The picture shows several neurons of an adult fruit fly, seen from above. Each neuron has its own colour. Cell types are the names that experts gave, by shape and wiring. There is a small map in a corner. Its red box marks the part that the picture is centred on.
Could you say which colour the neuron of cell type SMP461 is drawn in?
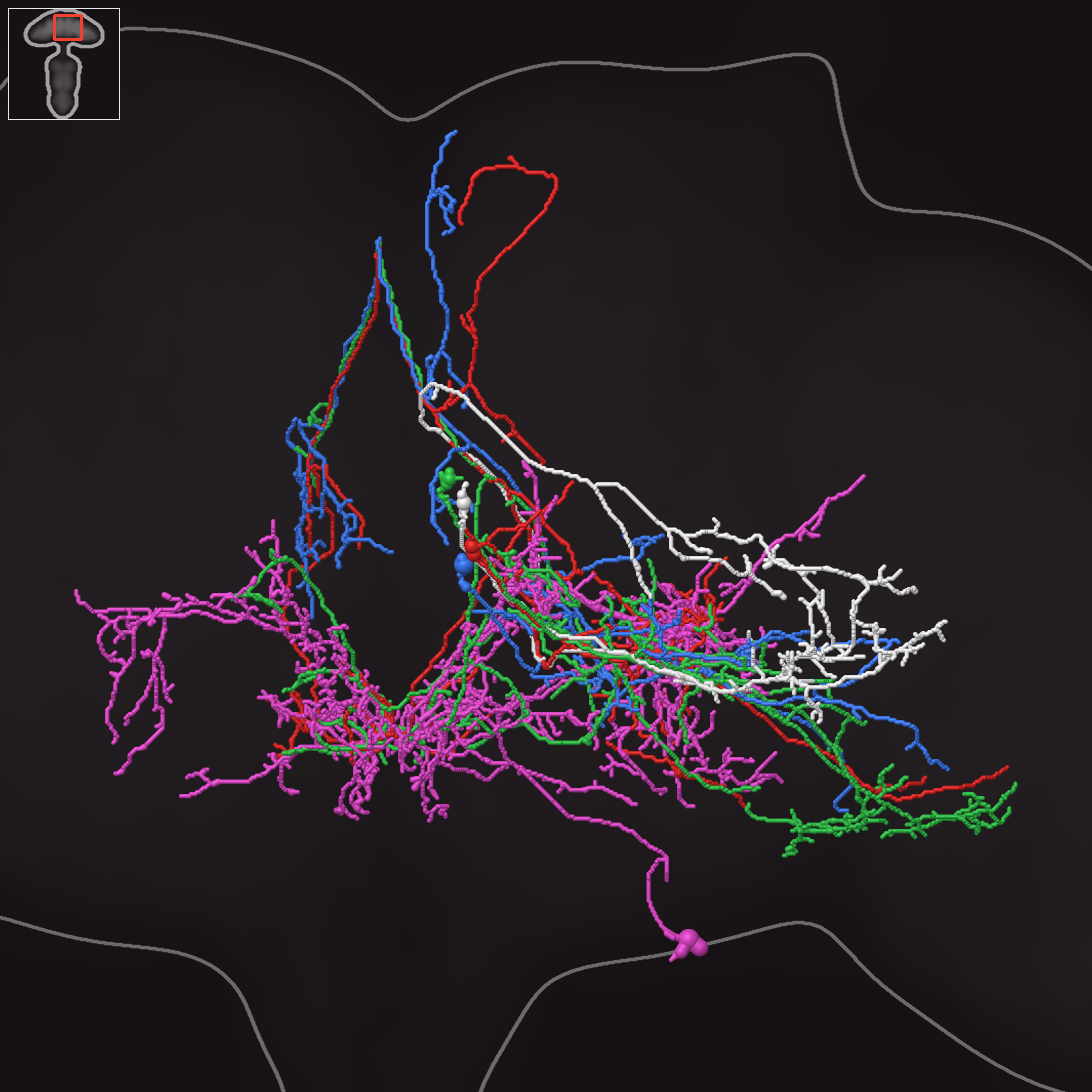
blue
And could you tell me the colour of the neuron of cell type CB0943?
white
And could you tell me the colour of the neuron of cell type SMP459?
green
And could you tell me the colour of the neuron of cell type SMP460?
red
